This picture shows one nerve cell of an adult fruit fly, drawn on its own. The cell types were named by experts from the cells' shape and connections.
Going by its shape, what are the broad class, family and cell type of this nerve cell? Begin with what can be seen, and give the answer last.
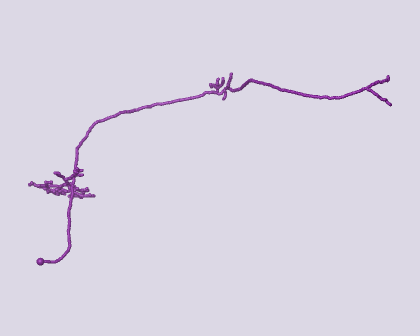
The cell body is at the lower left of the picture. As drawn here it is wider than it is tall. Its broad class is visual projection neuron. Its family is MeTu. The cell type is MeTu4b.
